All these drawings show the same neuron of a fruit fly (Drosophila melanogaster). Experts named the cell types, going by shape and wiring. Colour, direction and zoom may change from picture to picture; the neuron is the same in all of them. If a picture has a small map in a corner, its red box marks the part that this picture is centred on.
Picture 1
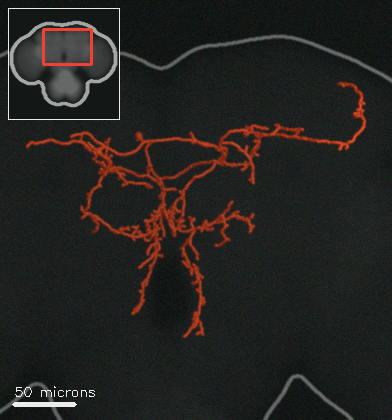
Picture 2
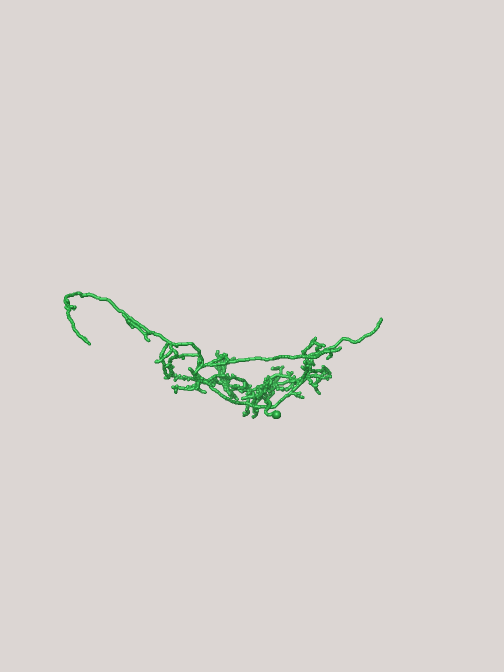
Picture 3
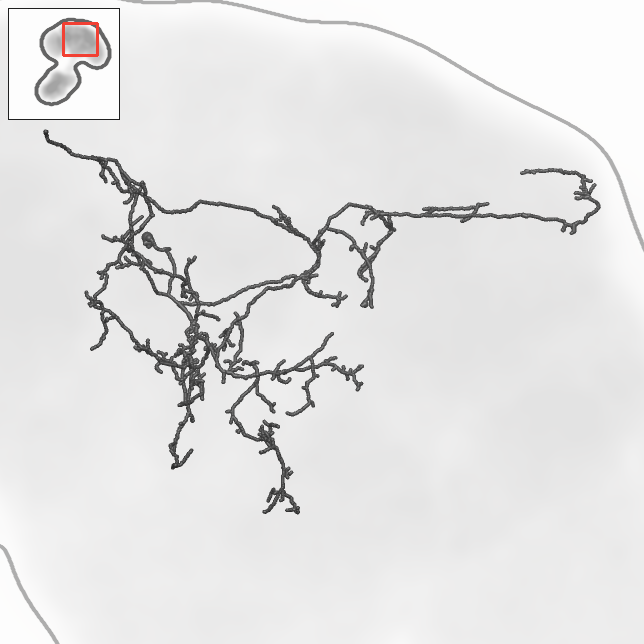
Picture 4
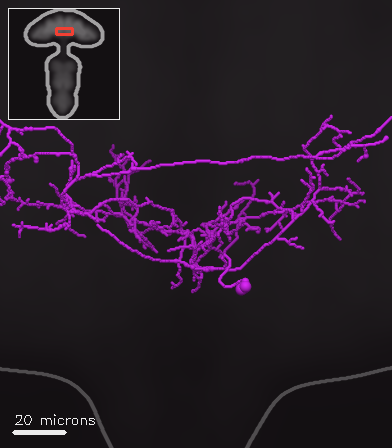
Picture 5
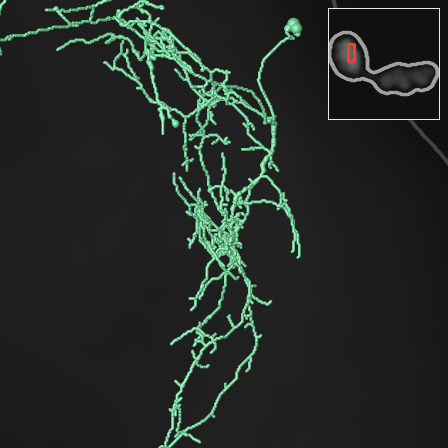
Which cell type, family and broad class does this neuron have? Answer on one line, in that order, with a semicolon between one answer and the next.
CB3044; hemilineage DM1_dorsal; central-brain intrinsic neuron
